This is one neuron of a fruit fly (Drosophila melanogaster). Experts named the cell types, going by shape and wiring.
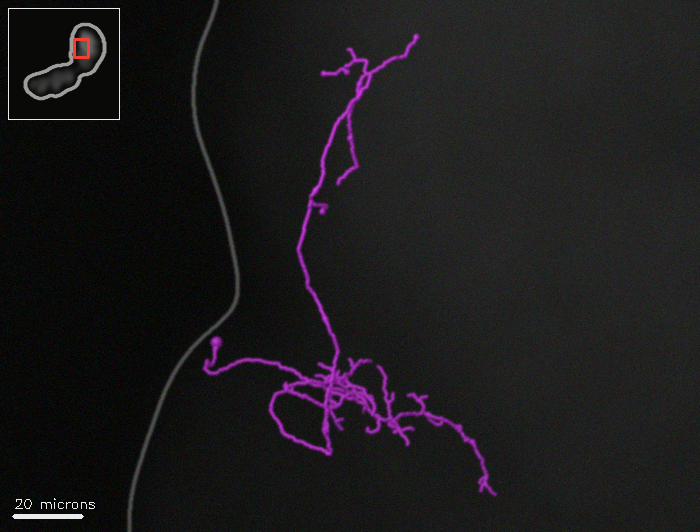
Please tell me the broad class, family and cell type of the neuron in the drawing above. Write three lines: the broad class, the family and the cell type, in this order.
visual projection neuron
LoVP
LoVP9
